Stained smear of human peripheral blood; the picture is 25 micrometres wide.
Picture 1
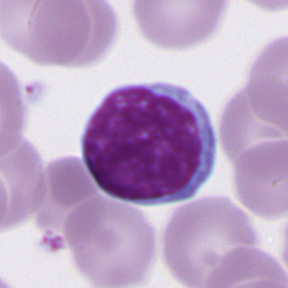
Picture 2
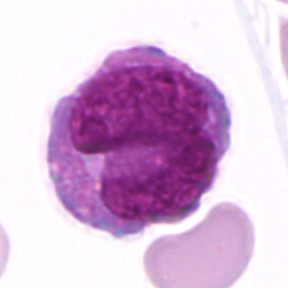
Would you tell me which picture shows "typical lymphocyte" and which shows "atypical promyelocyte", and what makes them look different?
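Two cells, two names: the typical lymphocyte is in picture 1, the atypical promyelocyte in picture 2. Size comes first. The typical lymphocyte is about 12 micrometres across, with a round nucleus about 10 micrometres across filling about 80% of its area; the atypical promyelocyte is about 16 micrometres across, with a nucleus about 14 micrometres across filling about 70% of its area.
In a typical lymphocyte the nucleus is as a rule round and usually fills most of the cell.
Outline is second: smooth and round without projections in the lymphocyte, slightly uneven in the promyelocyte. Granules are third. The lymphocyte shows none, while the atypical promyelocyte's greyish blue-violet cytoplasm holds only fine, faint pinkish dust-like granules. Beyond that, the lymphocyte's chromatin is dark purple and coarsely clumped, with small paler patches between the clumps, and its cytoplasm contains no vacuoles; in the promyelocyte no distinct nucleoli are visible. Small clusters of purple specks lie to the left and lower left of the lymphocyte, apart from it, and a red cell lies just below and to the right of the promyelocyte.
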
